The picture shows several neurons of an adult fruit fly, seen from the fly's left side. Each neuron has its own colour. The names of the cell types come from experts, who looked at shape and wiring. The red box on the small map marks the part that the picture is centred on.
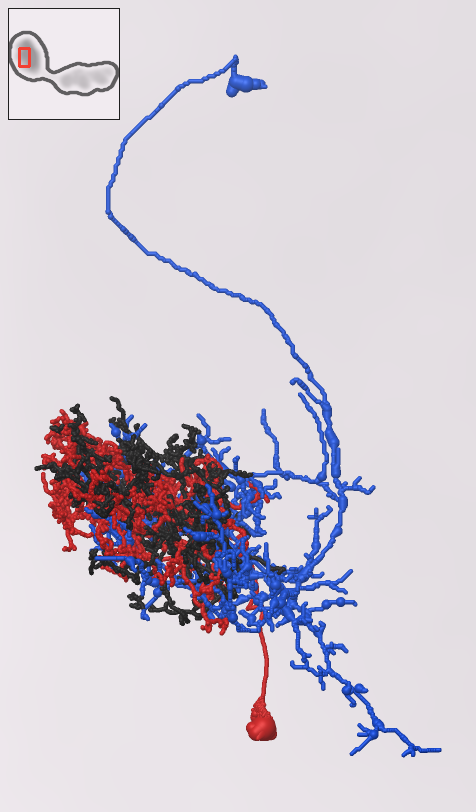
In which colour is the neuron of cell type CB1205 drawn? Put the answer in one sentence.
The colour is red.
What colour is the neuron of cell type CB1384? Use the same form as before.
The colour is black.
